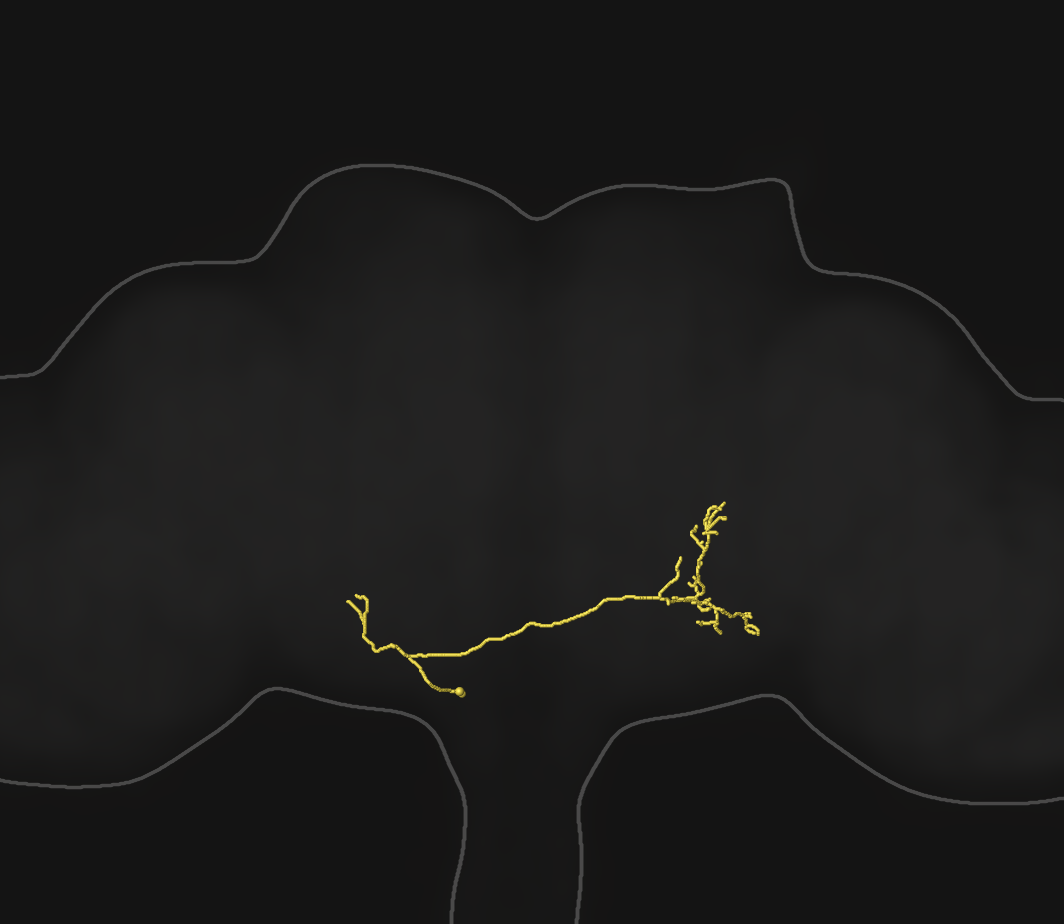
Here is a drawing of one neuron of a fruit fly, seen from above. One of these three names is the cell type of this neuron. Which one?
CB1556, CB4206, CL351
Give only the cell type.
CL351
